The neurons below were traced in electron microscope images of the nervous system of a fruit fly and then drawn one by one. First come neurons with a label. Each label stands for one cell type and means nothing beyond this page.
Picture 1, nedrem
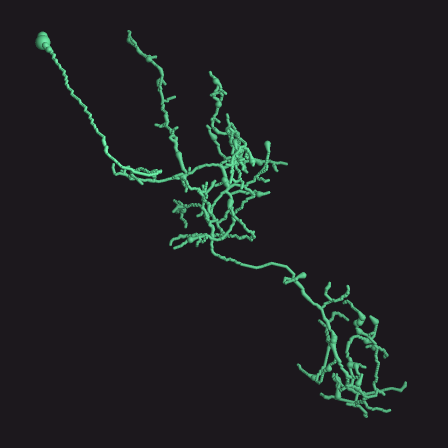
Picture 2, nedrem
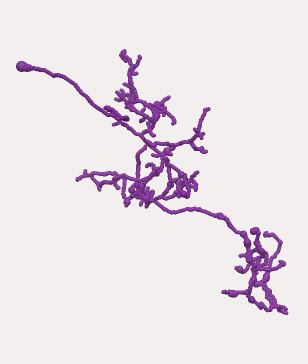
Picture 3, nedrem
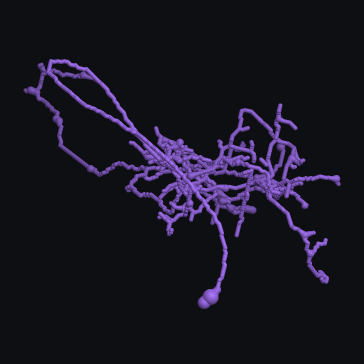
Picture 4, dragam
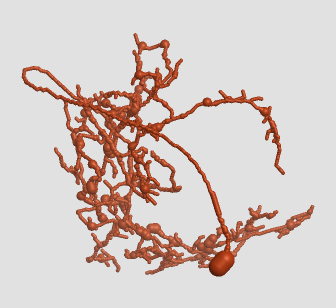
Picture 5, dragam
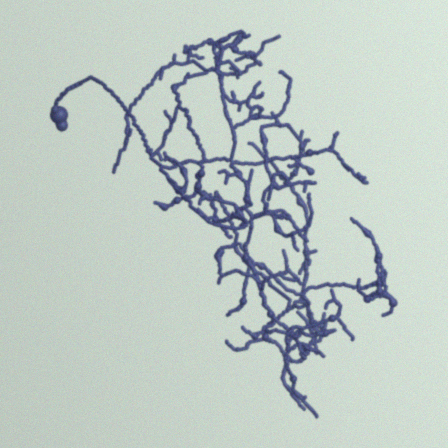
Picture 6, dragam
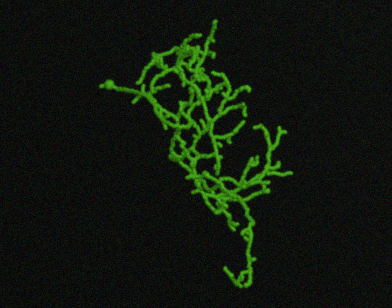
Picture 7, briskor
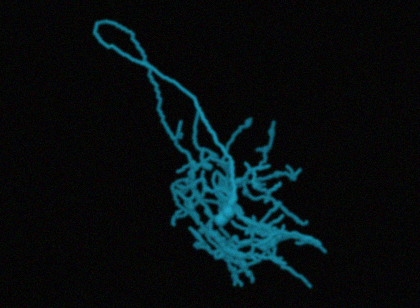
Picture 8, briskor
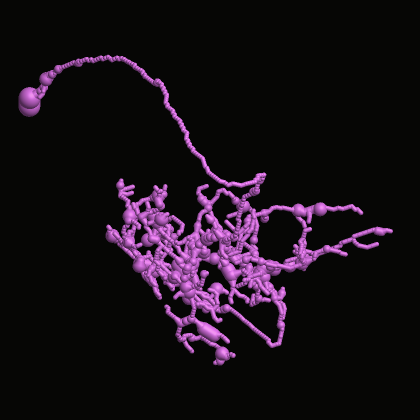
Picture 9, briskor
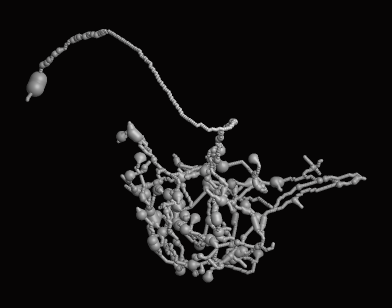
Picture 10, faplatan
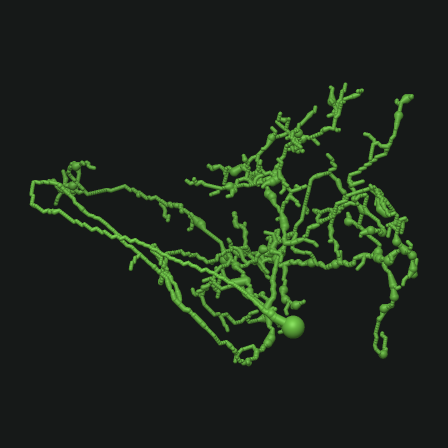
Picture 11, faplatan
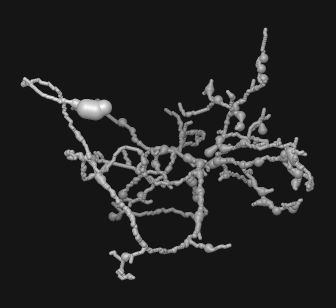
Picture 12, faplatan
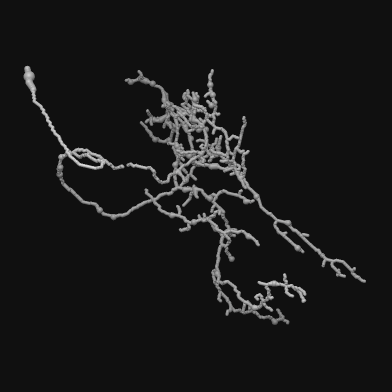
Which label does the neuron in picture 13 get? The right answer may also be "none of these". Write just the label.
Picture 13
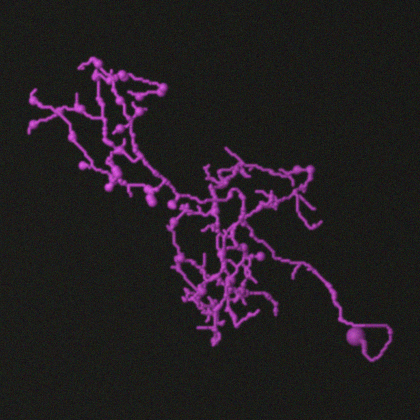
nedrem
